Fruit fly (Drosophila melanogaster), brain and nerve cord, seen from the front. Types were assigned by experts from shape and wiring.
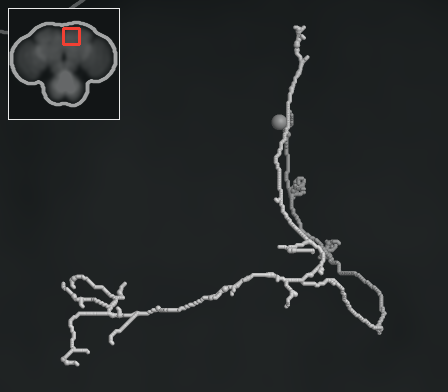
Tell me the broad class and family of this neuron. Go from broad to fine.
central-brain intrinsic neuron; class Kenyon Cell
